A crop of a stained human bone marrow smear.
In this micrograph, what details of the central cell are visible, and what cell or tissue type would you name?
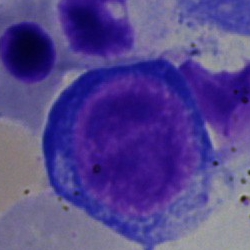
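Looking at the outline first: broadly rounded, though with a few blunt angular corners. The chromatin looks finely granular rather than clumped. I see no granules in the cytoplasm, though its lower left has a paler, patchy area. This is a proerythroblast.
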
